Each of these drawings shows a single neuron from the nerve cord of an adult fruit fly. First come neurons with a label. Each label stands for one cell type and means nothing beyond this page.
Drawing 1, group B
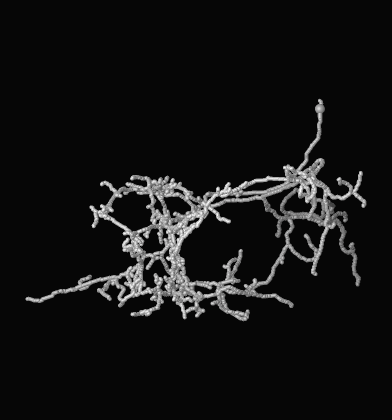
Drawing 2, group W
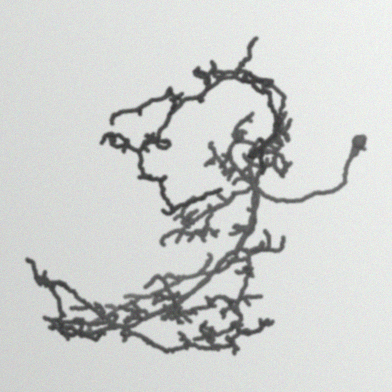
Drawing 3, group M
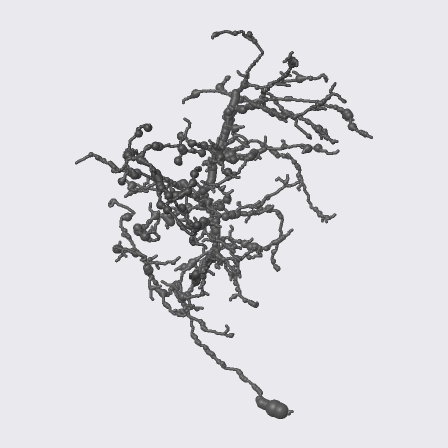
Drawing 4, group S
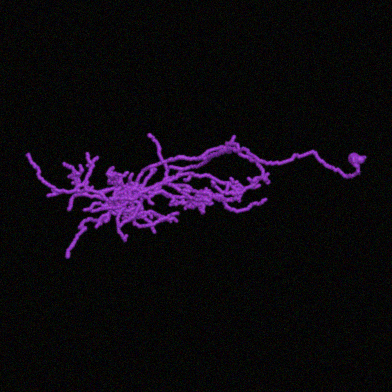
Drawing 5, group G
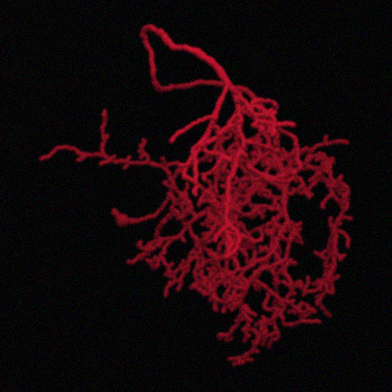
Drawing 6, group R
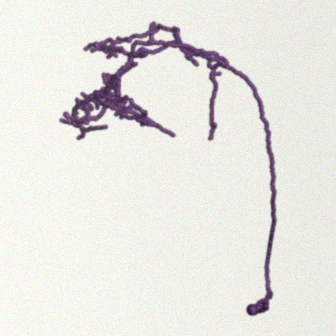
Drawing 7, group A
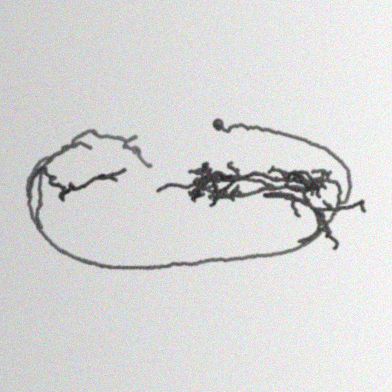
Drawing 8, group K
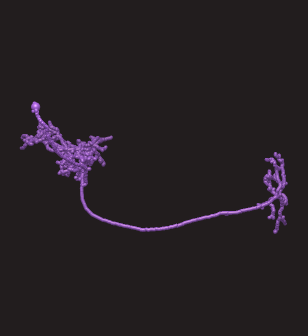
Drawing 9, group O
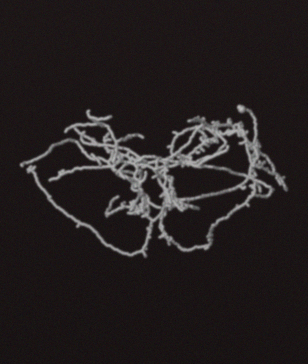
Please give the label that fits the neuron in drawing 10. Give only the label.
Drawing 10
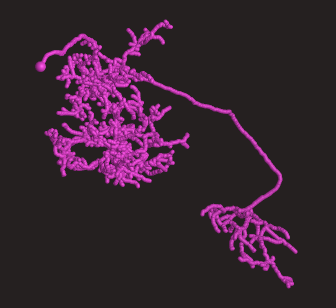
group G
